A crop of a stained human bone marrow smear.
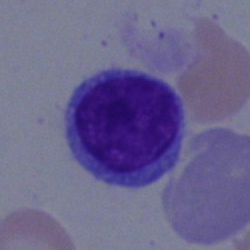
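Lymphocyte. Looking closely, the outline comes across as round and smooth. Searching the nucleus, I can find no distinct nucleolus. A narrow blue rim of cytoplasm runs around the nucleus, and tracing it, the rim is widest along the lower edge of the cell.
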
